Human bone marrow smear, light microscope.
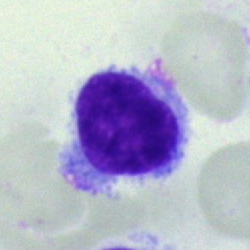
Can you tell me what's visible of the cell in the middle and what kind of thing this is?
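First, the nucleus: it fills most of the cell, and its chromatin is dense and stains dark purple. Next, the cytoplasm: a narrow rim, widest on the lower left side. Then the granules: a few pink-purple ones, mostly at the upper right and lower left. Name: hairy cell.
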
